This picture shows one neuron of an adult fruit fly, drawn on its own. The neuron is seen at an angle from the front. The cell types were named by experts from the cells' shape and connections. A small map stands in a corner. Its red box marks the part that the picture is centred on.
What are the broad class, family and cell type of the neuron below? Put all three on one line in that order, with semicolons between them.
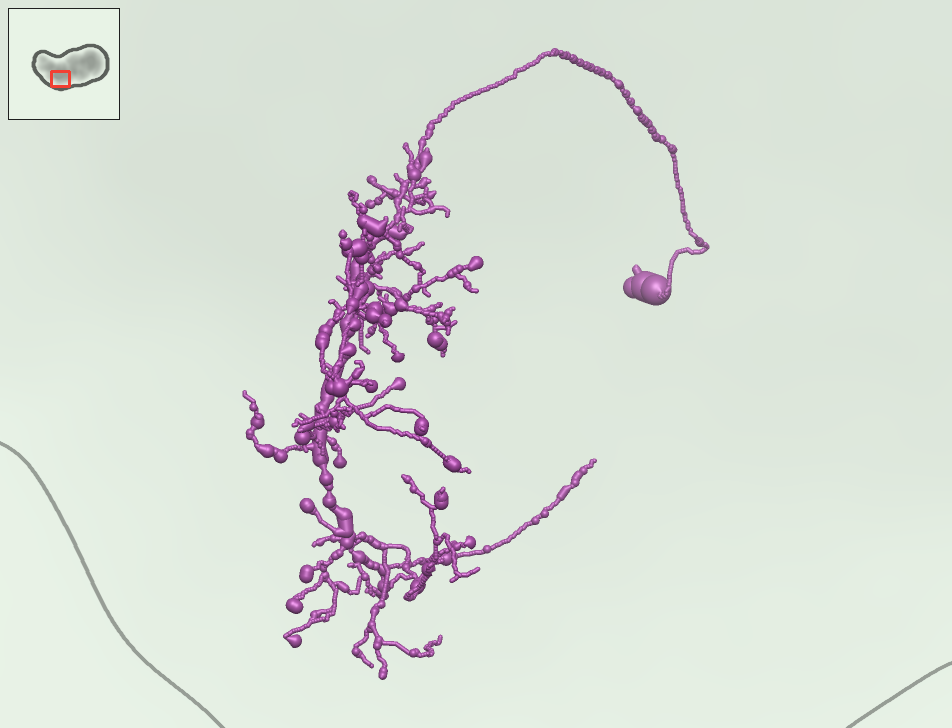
nerve-cord intrinsic neuron; hemilineage 12B; IN12B062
